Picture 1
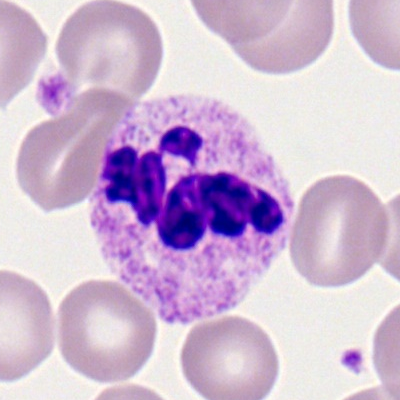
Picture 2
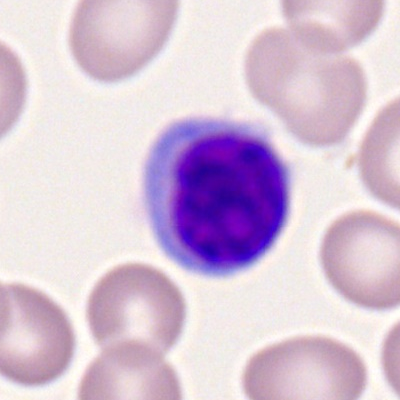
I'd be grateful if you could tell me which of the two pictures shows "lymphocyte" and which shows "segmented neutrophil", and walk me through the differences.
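First, the names: picture 1 is a segmented neutrophil, picture 2 a lymphocyte. Outline: smooth in both, rounded in picture 1 and roughly round in picture 2. Nucleus: in the segmented neutrophil it is divided into at least five separate lobes lying in a roughly horizontal band across the middle of the cell; in the lymphocyte it fills most of the cell. Chromatin: dark purple and coarsely clumped in both, and dense in the lymphocyte.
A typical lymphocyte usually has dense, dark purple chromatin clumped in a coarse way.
Cytoplasm amount: abundant in the neutrophil, only a thin rim in the lymphocyte. Cytoplasm colour: pale pinkish-lilac in the neutrophil, pale blue in the lymphocyte.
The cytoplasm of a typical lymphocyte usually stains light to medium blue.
Granules: fine lilac granules are scattered throughout the neutrophil's cytoplasm, while none are visible in the lymphocyte.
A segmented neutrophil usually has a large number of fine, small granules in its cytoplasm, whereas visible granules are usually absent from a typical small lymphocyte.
Surroundings: red cells lie around the lymphocyte, but none overlaps it.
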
